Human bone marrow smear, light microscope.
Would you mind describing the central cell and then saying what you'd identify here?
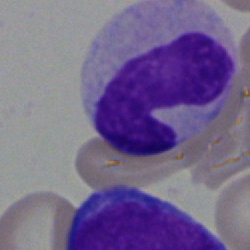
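Looking first at the nucleus, I see it bent into a curved, horseshoe-like shape, its notch opening toward the lower right. The chromatin, I note, is dark purple with a mottled, condensed texture. The widest band of cytoplasm lies at the upper left. This cell is a band neutrophil.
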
